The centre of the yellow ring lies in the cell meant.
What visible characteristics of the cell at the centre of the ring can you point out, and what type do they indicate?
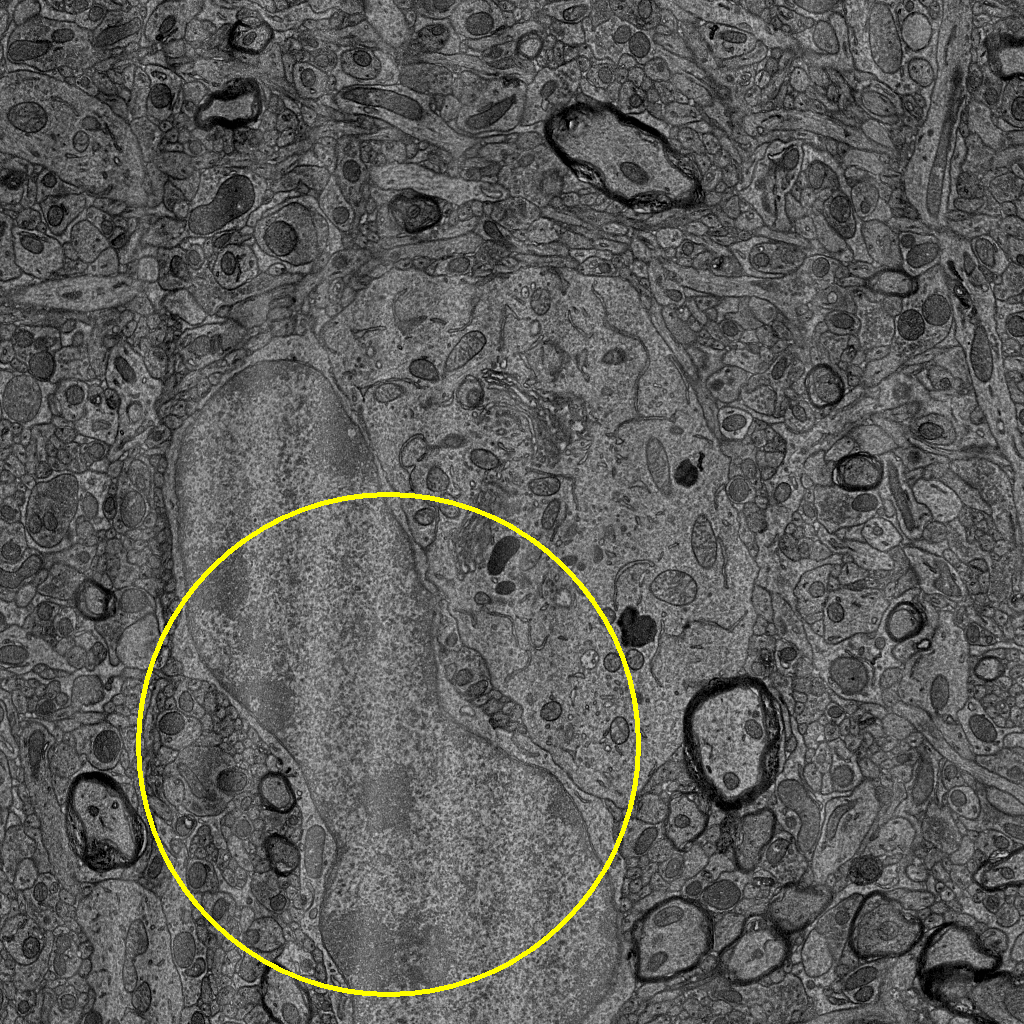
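The nucleus extends past the ring at both its upper and lower ends. Its outline is smooth, with no deep folds or clefts. Chromatin is mostly pale and finely granular, broken by irregular darker patches, and no nucleolus can be seen. This cell is an oligodendrocyte.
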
